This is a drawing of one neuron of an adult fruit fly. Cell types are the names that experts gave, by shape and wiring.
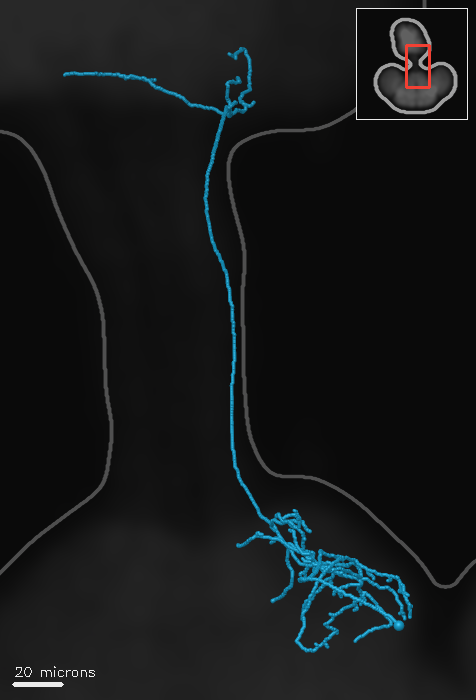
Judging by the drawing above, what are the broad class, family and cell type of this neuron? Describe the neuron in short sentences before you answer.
The cell body can be seen at the lower right of the picture. From top to bottom in the picture it spans about 250 microns. This is a descending neuron. Its family is hemilineage MX12. Its cell type is DNg12_b.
